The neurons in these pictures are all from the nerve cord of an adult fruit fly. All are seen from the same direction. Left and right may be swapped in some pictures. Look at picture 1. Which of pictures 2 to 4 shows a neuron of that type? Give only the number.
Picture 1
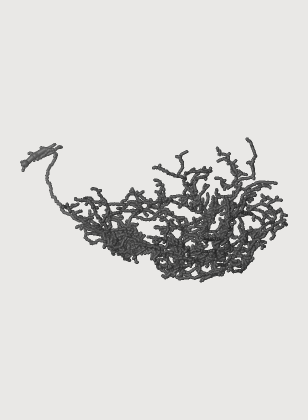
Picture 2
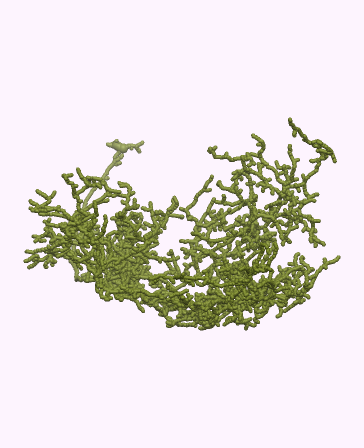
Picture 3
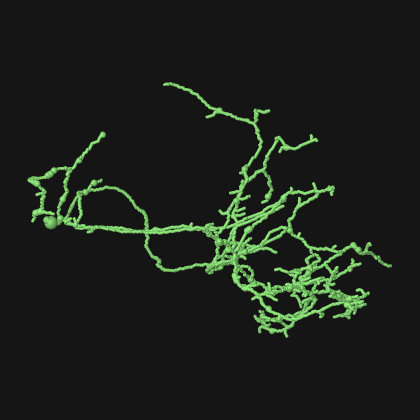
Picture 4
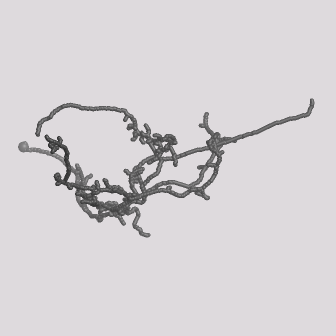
2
